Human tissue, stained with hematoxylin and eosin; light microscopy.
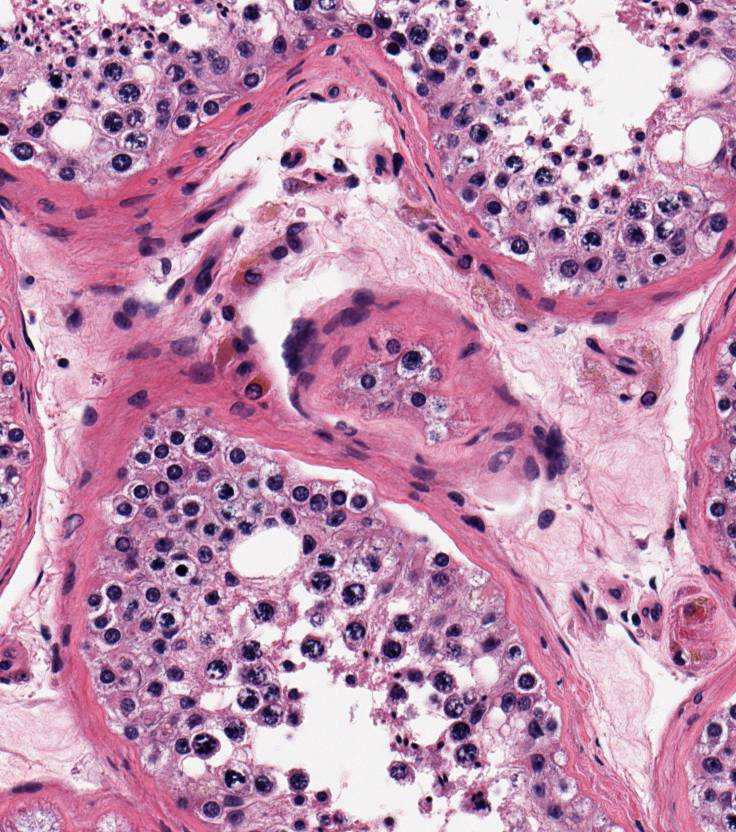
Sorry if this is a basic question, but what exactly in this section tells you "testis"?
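This section is testis. Rounded tubules filled with layered cells lie at the top, lower left and right edges, with interstitial stroma running diagonally between them.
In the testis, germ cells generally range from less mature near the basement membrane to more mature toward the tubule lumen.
The layered cells here fit that arrangement.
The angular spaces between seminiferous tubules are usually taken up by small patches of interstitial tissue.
The interstitium here agrees: pale pink, loose and wispy, with few cells. Each tubule is bounded by a thick, wavy, pink-staining wall containing elongated flattened nuclei. The lower-left tubule has a rounded clear empty space among the cells in its upper part.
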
